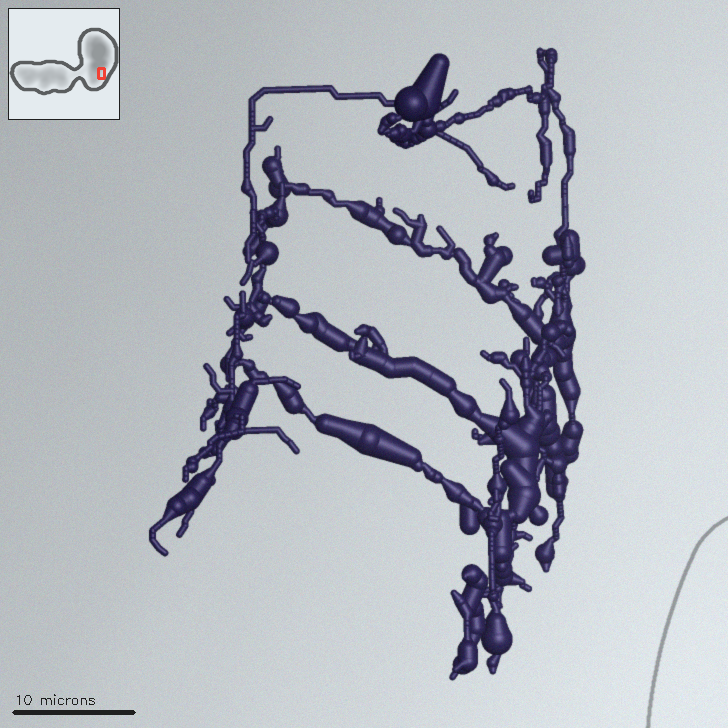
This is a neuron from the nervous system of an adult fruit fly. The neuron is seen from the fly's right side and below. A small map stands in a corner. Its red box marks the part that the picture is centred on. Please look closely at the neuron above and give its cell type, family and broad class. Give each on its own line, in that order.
Dm9
Dm
optic-lobe intrinsic neuron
